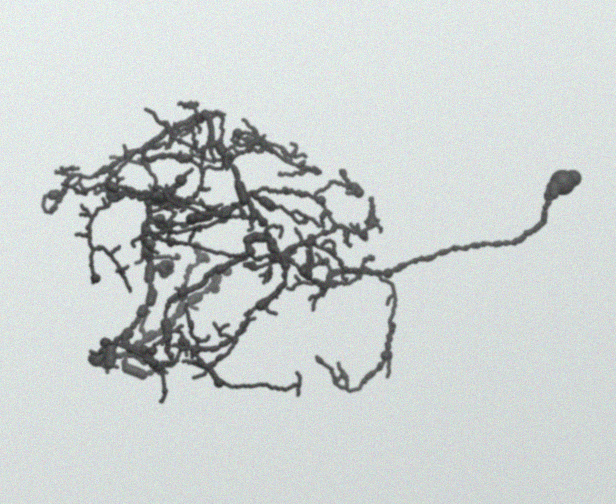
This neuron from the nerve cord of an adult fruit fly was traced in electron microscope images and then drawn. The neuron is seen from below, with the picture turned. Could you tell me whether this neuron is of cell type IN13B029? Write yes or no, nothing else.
yes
